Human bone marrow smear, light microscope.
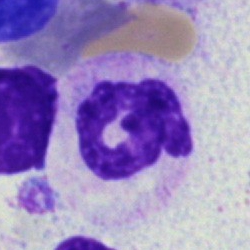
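Segmented neutrophil, the central cell in a stained human bone marrow smear. Its nucleus is indented, with a pale clear hole near its centre, and its chromatin is dark purple and coarsely clumped. The very pale cytoplasm has a faint pinkish-lilac tint, with fine pinkish granules scattered through it.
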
